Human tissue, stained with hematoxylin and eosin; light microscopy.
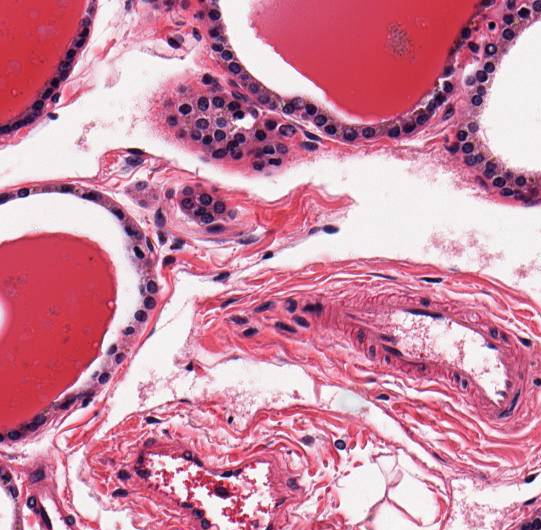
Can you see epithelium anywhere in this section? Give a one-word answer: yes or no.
Yes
